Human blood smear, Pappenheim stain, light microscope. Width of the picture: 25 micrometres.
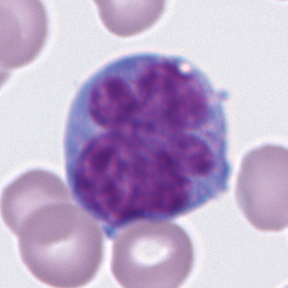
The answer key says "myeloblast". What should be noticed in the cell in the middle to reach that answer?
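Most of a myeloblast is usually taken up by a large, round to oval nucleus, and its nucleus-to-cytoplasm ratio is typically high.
This nucleus is about 15 by 12 micrometres and fills about 70% of the cell's area, so that fits.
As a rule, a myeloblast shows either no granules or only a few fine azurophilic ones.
None are visible in this cytoplasm, which fits as well. The chromatin is patchy, with darker purple clumps among paler areas. The cytoplasm is widest on the left, and the outline is round apart from a few small bumps.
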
